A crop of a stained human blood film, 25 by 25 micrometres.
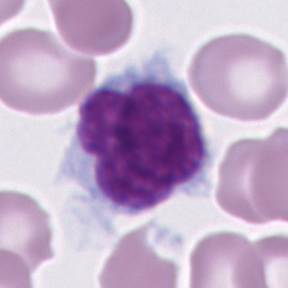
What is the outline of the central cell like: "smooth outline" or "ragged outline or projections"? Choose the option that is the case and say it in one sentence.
A rough edge runs around this cell.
